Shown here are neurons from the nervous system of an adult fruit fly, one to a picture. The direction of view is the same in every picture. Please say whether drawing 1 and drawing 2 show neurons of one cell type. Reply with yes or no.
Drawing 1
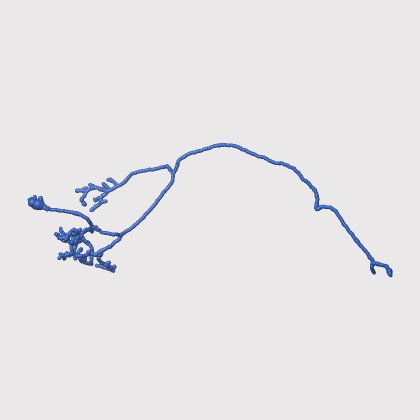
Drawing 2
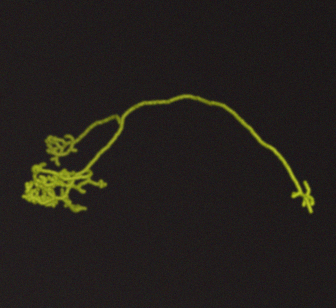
no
